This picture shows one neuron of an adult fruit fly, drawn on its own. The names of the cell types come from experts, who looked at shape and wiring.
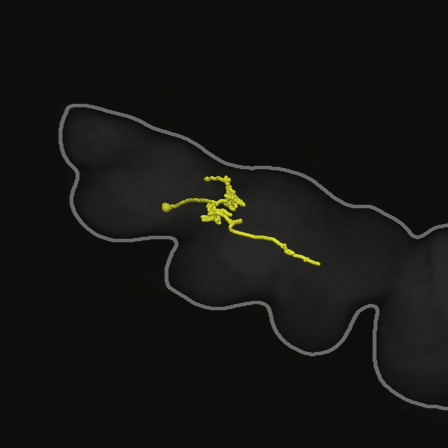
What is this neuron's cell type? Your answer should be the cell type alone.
IN07B059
